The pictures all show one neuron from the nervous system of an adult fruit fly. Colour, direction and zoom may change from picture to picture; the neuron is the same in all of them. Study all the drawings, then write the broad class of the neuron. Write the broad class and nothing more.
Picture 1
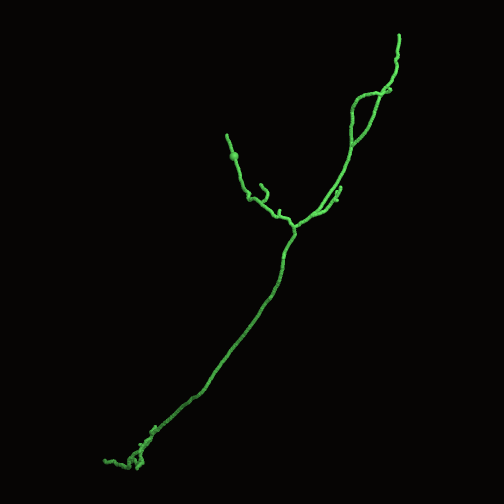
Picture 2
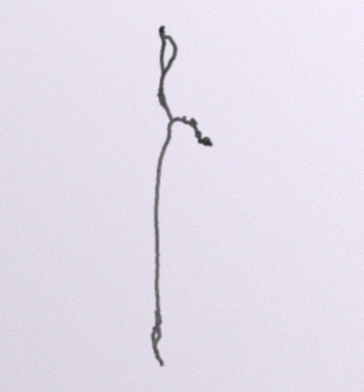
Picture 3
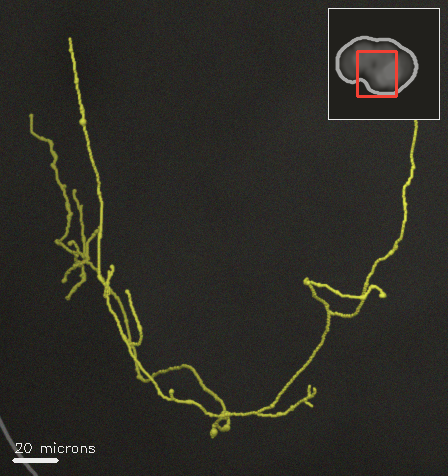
sensory neuron ascending to the brain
